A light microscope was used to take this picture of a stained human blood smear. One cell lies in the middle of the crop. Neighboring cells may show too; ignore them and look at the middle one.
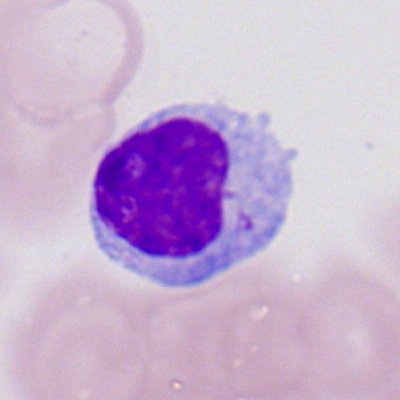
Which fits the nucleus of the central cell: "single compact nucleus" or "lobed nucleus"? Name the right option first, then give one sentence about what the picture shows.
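Single compact nucleus. The nucleus has a notch on its right side, giving it a bean-like shape.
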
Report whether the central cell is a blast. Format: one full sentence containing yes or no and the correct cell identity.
No, the middle cell is not a blast, it being a lymphocyte.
